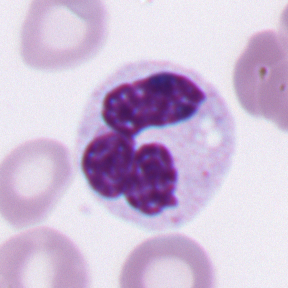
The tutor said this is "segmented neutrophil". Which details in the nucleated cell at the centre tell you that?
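What goes with a segmented neutrophil here is, first of all, the nucleus, which is split into three lobes.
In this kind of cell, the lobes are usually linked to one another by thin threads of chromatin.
The fine, faint pinkish granules in the cytoplasm fit as well.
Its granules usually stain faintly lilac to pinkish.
Beyond that, notice the dark purple, coarsely clumped chromatin and the few small clear vacuoles in the cytoplasm on the right side of the cell; take these simply as what is seen, neither for nor against the name.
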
